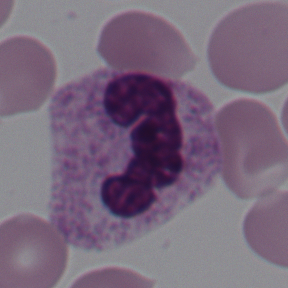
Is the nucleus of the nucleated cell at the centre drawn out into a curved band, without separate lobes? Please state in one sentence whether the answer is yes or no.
Yes, the nucleus has been drawn out into a curved band lacking separate lobes.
